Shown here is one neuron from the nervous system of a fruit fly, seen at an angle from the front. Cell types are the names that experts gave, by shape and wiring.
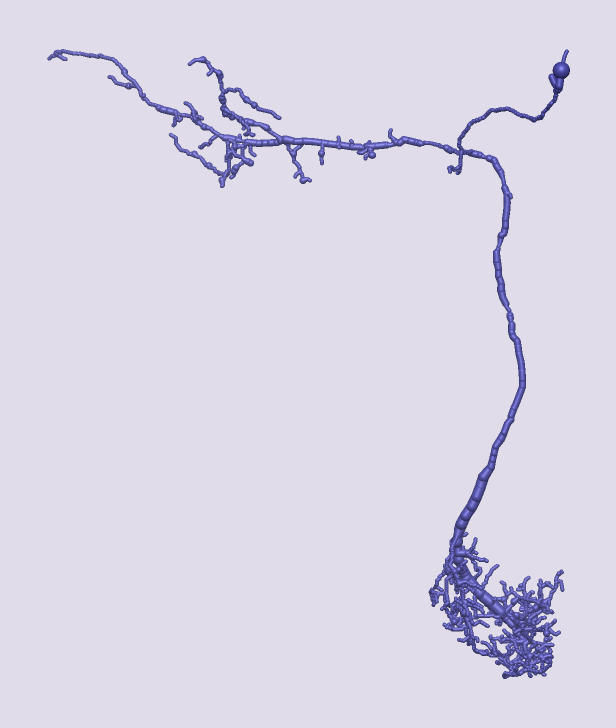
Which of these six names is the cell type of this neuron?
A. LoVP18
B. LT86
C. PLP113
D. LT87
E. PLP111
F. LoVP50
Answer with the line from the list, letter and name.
A. LoVP18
